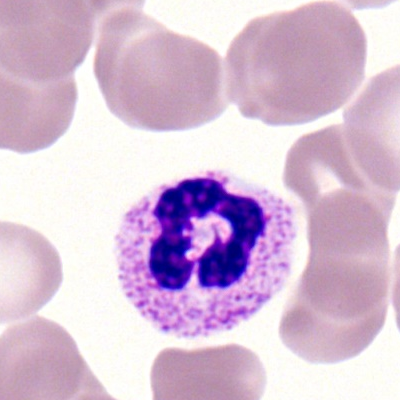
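Segmented neutrophil, stained human blood smear. Its nuclear lobes curve around a pale central area to form a rough ring, with dark purple, coarsely clumped chromatin. The abundant pale pink cytoplasm holds fine pink-violet granules scattered throughout.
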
